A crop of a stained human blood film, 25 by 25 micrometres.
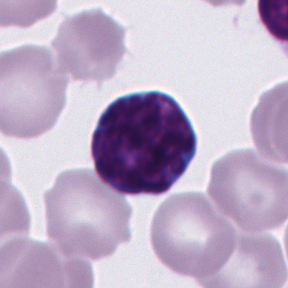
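Typical lymphocyte (central cell), stained peripheral blood smear. Cell about 9 micrometres across; nucleus round, about 9 micrometres across, filling about 90% of the cell's area. Chromatin dark purple, coarsely clumped, with small paler patches between clumps. Cytoplasm only a very thin blue rim along parts of the edge. No vacuoles; surface smooth, without projections.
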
